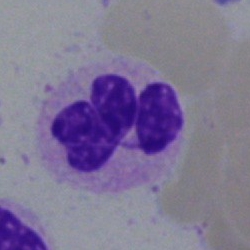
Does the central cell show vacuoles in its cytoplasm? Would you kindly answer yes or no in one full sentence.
No, its cytoplasm holds no clear vacuoles, and no vacuoles of any kind.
